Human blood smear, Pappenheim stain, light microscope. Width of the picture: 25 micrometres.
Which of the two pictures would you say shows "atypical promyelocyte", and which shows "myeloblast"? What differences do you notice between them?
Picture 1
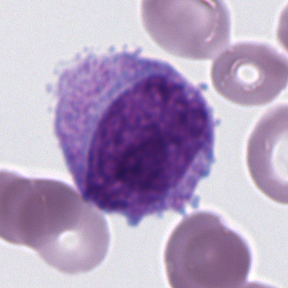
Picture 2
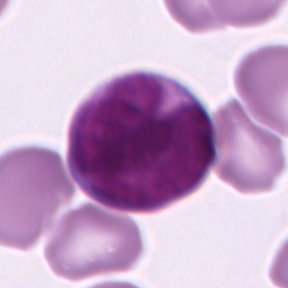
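What you have in picture 2 is the myeloblast; picture 1 is the atypical promyelocyte. Look first at the cytoplasm: in the atypical promyelocyte it is pale lilac-blue with fine purple granules scattered through it, but in the myeloblast no granules are visible at all.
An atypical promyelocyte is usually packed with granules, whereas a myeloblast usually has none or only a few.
Now turn to the myeloblast's nucleus, about 12 micrometres across, with at most a very thin rim of cytoplasm around it.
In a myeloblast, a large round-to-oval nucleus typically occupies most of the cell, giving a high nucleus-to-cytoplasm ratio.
In the atypical promyelocyte, the chromatin stains dark purple and has a mottled texture. Then follow the edges: the atypical promyelocyte is roughly round with a fuzzy, uneven border, and small granular dots stick out beyond it at the upper left, while the myeloblast is round with a smooth surface and no projections. Neither cell shows clear vacuoles. Finally, notice that the upper right part of the myeloblast is paler than the rest.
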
